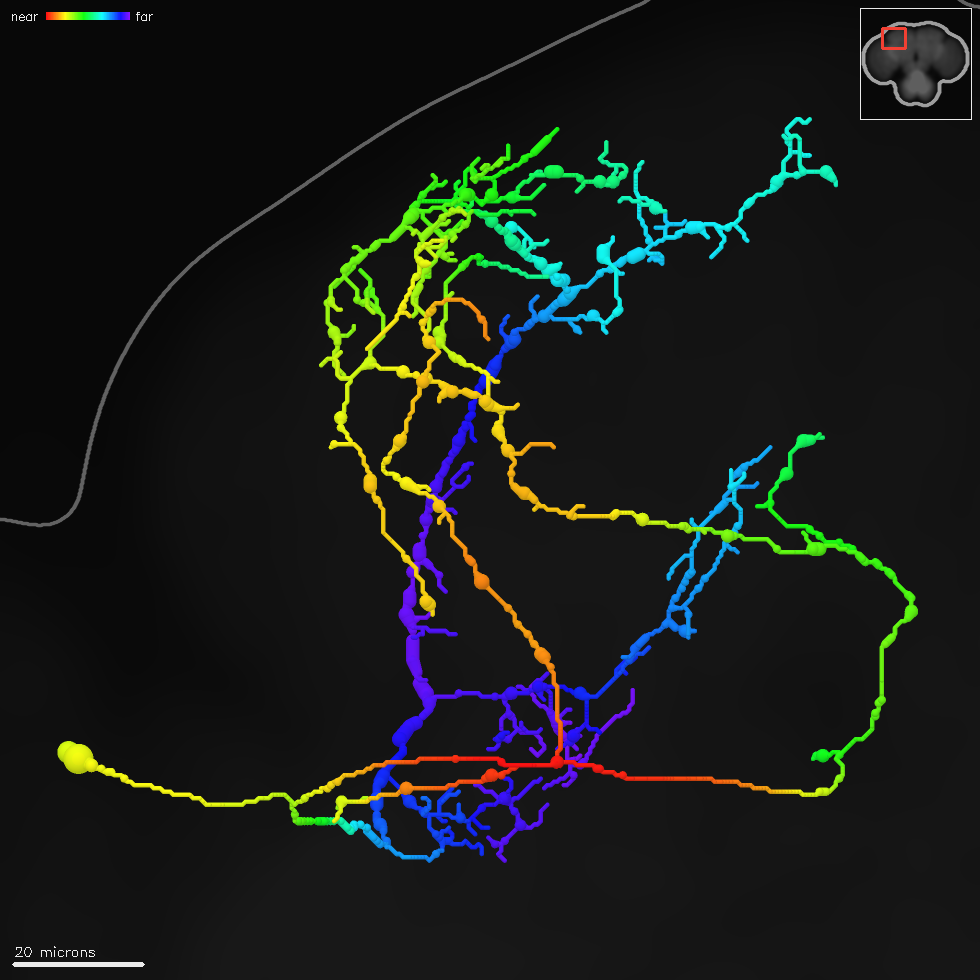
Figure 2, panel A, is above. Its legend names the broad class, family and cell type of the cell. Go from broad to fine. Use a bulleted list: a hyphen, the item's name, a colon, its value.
- broad class: central-brain intrinsic neuron
- family: hemilineage SLPav1_medial
- cell type: SLP223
